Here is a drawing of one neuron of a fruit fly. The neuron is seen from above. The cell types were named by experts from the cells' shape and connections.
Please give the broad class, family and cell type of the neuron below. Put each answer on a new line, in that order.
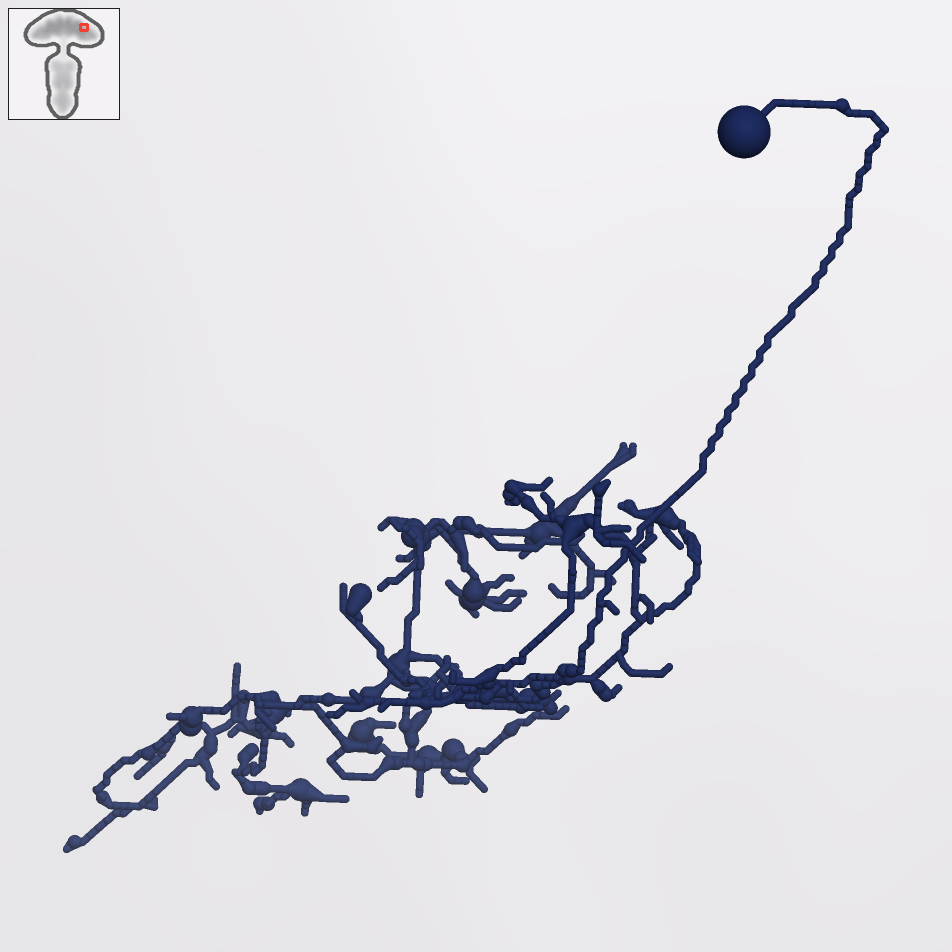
optic-lobe intrinsic neuron
Cm
Cm7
